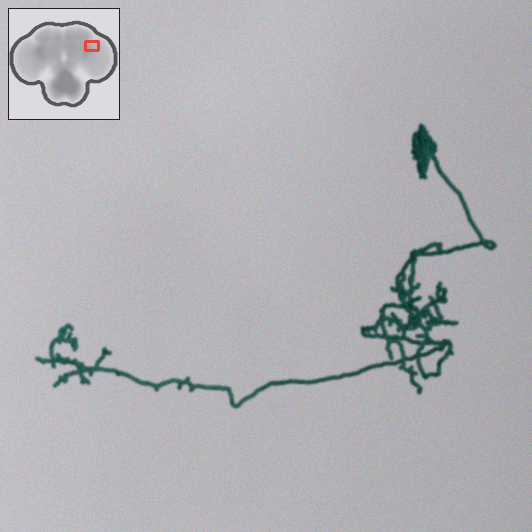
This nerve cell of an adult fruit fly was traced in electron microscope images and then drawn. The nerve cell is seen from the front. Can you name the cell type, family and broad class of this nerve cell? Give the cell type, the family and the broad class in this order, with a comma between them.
Tm5b, Tm, optic-lobe intrinsic neuron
